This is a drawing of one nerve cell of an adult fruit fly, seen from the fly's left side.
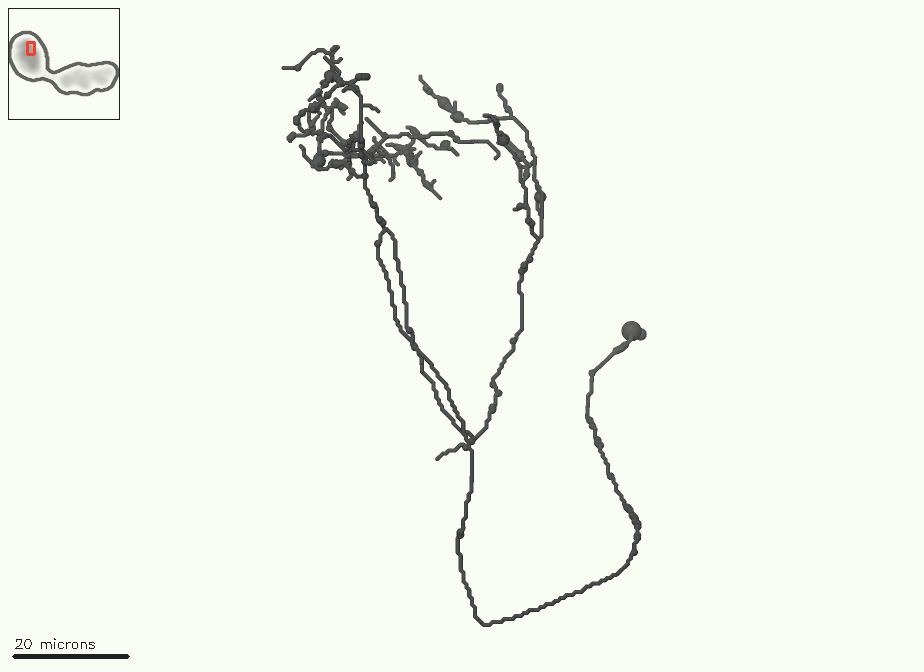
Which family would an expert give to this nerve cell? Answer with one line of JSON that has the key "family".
{"family": "hemilineage VPNp&v1_posterior"}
